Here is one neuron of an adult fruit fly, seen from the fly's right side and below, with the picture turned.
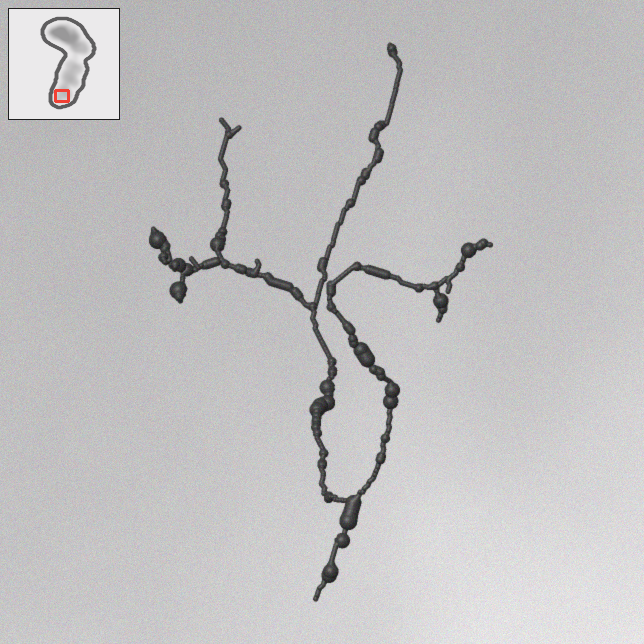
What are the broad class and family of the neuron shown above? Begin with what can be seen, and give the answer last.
The drawing shows no cell body. There are a dozen or fewer branch ends. This is a sensory neuron entering the nerve cord. The name of its family is class mechanosensory tactile.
